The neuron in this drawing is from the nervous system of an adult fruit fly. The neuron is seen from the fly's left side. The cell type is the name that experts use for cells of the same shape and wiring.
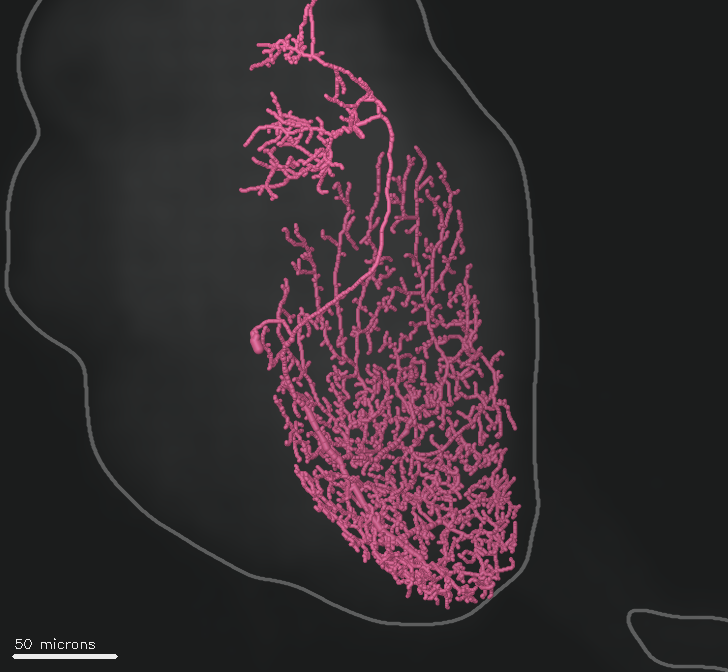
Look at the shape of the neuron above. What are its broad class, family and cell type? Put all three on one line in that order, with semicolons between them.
visual projection neuron; MeVP; MeVP52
